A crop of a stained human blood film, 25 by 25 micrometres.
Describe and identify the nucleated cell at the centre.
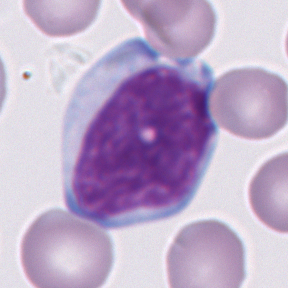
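First, the outline: it is angular rather than round. Second, the nucleus, a single oval mass without lobes. Third, a small, round, pale spot lying near the centre of that nucleus. Fourth, the cytoplasm, in which no granules are visible. The nucleated cell at the centre is a myeloblast.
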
